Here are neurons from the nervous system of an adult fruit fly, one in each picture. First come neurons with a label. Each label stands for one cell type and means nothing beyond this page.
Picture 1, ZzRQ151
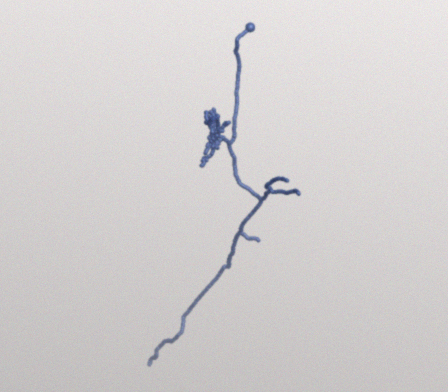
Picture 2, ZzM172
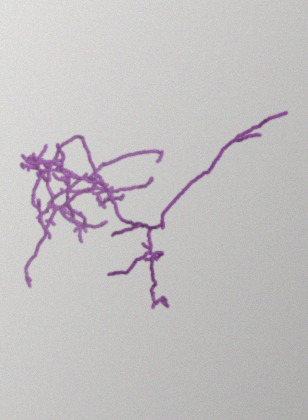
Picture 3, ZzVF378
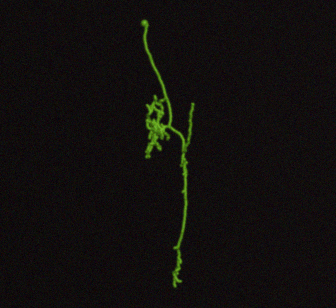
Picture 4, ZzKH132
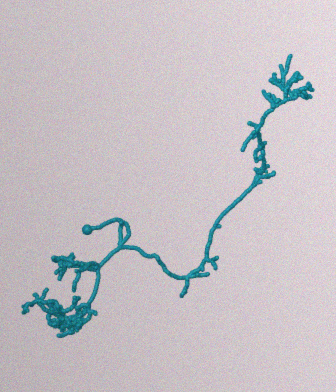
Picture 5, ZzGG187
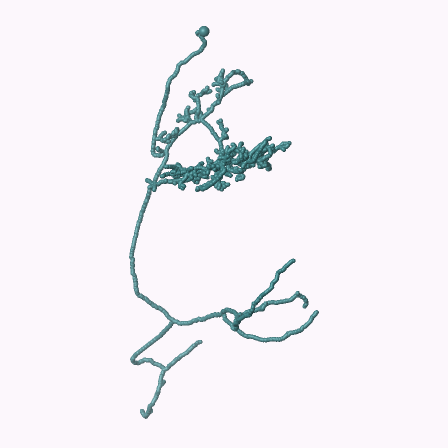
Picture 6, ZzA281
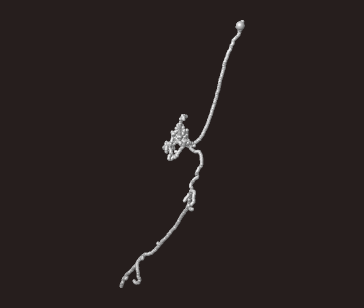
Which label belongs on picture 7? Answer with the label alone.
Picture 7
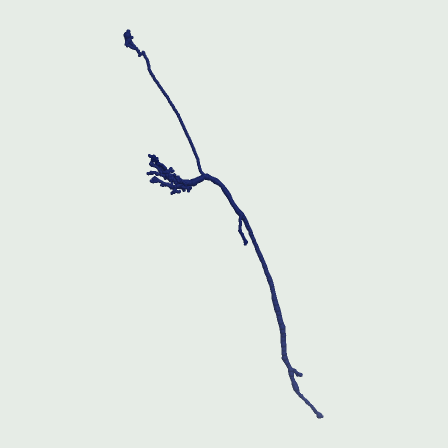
ZzA281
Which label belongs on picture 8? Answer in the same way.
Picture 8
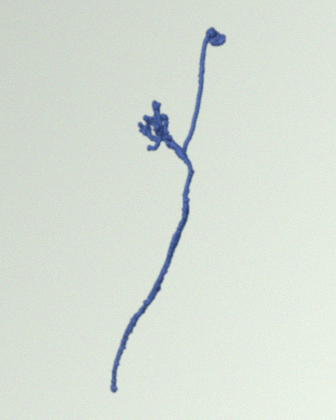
ZzA281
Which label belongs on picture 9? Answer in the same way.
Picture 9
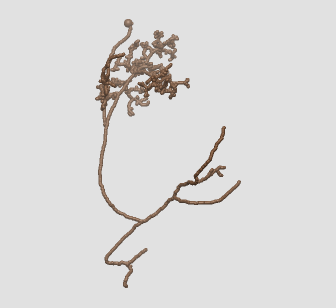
ZzGG187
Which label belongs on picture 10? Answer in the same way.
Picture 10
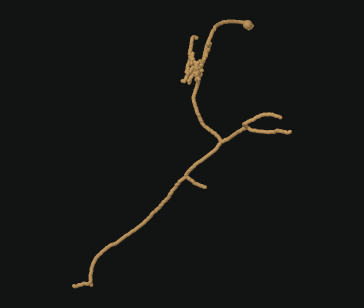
ZzRQ151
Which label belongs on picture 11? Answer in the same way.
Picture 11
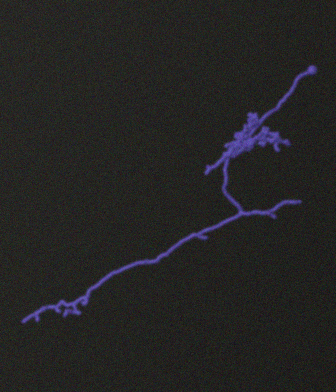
ZzRQ151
